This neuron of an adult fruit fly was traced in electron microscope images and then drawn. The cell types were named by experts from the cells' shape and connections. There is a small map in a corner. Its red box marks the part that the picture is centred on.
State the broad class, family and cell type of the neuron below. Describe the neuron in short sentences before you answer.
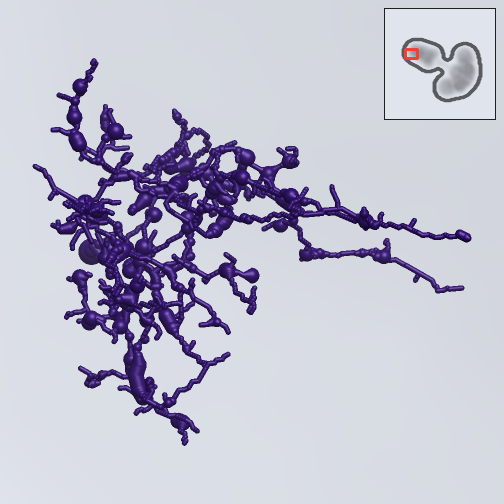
It is in the nerve cord and does not reach the brain. The picture shows dozens of branch ends. Its broad class is nerve-cord intrinsic neuron. The family is hemilineage 20A.22A. It is of cell type IN20A.22A066.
